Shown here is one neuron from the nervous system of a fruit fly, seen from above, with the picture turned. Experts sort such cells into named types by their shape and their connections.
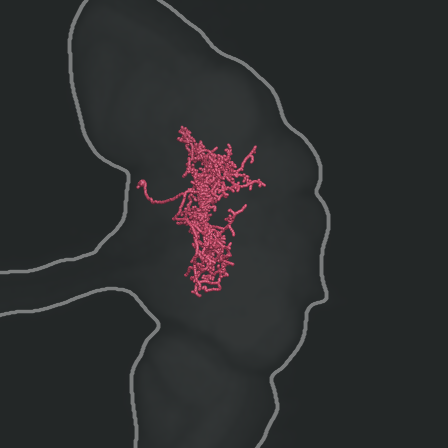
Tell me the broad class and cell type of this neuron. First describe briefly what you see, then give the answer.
It lies in the brain. In this view it is taller than it is wide. Its broad class is central-brain intrinsic neuron. The cell type is IB114.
